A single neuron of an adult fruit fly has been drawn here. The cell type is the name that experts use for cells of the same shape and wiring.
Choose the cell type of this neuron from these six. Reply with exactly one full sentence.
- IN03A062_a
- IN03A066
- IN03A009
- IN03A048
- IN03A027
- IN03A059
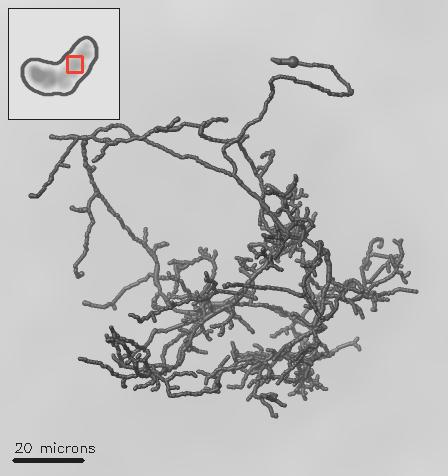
This neuron is typed as IN03A027.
